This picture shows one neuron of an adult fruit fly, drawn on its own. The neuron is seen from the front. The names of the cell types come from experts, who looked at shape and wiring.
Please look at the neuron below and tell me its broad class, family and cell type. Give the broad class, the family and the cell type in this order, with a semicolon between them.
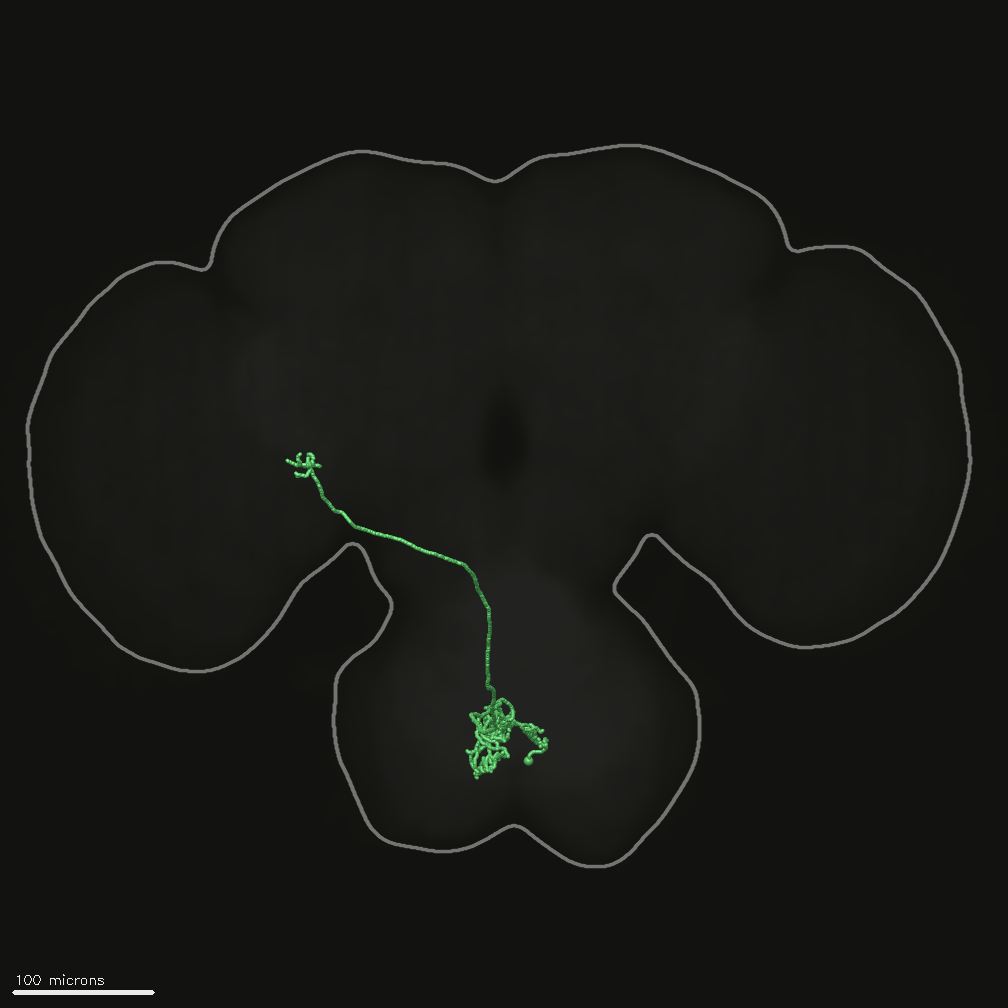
ascending neuron; hemilineage 10B; AN10B020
